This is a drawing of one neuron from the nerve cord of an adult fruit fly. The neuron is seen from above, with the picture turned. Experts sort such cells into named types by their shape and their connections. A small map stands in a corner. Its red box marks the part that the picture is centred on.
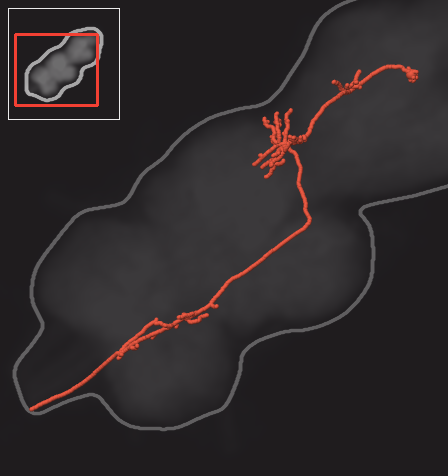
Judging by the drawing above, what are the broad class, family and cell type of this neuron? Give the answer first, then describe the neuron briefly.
This is an ascending neuron. The family is hemilineage 07B. The cell type is AN07B085. As drawn here it is about as wide as it is tall.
